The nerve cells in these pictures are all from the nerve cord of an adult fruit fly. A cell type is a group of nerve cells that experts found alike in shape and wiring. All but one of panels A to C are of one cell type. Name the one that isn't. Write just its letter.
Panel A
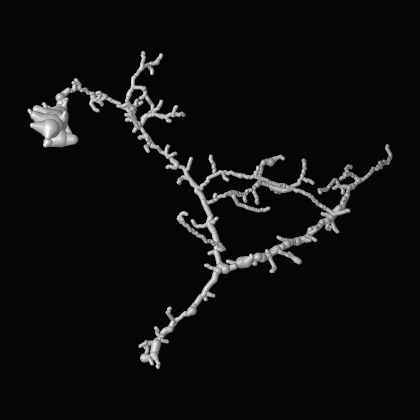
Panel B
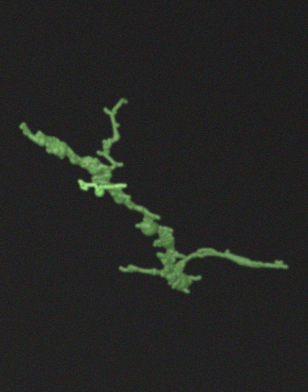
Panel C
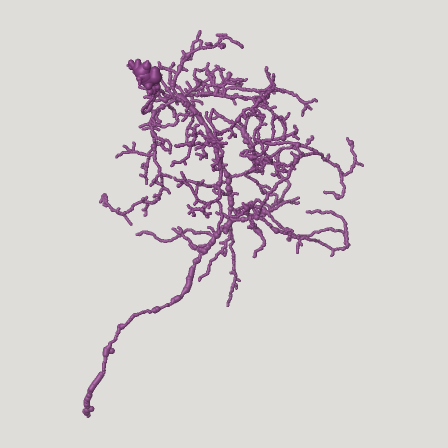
C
